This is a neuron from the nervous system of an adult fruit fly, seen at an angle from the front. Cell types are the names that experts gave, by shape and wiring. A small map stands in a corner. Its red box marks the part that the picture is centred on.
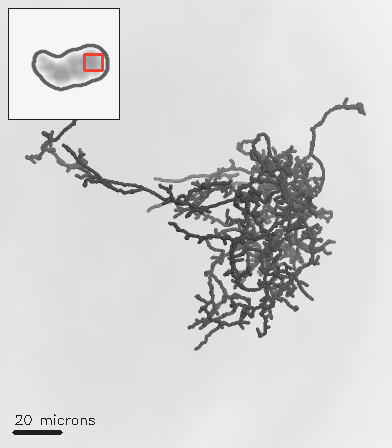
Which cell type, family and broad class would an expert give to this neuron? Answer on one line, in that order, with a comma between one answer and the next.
AVLP390, hemilineage VLPl2_medial, central-brain intrinsic neuron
